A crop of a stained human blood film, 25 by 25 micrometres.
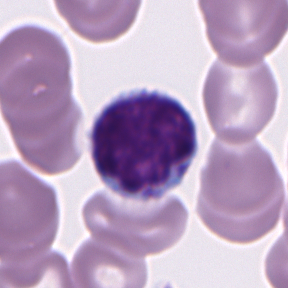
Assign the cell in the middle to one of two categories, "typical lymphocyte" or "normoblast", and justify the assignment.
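Typical lymphocyte, not normoblast. Deciding point: the cytoplasm is pale blue, a thin rim seen mainly along the lower edge.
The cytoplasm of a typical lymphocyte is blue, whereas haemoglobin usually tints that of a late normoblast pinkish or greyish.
Also noted: round outline, chromatin dark purple and coarsely clumped.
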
